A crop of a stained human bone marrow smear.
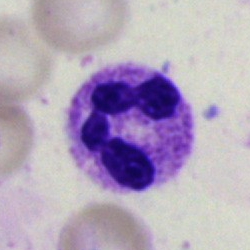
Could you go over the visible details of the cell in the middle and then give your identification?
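Outline round, smooth. Chromatin dense, dark purple. No nucleoli visible in nucleus. Segmented neutrophil.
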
